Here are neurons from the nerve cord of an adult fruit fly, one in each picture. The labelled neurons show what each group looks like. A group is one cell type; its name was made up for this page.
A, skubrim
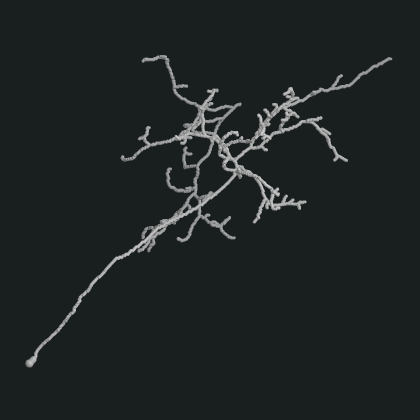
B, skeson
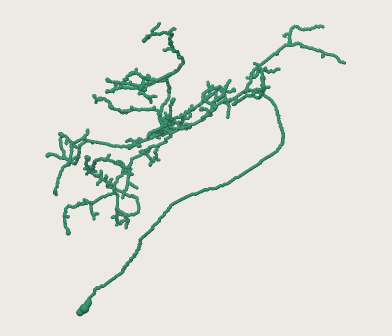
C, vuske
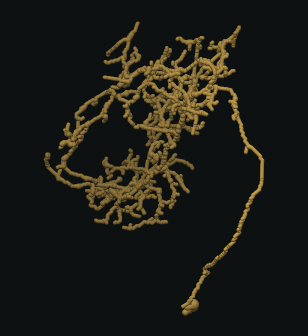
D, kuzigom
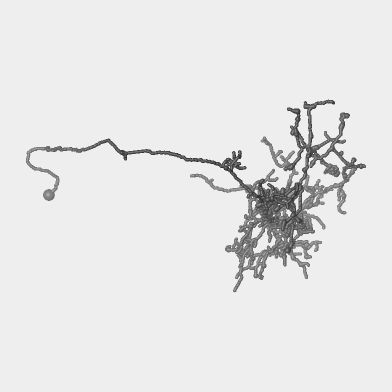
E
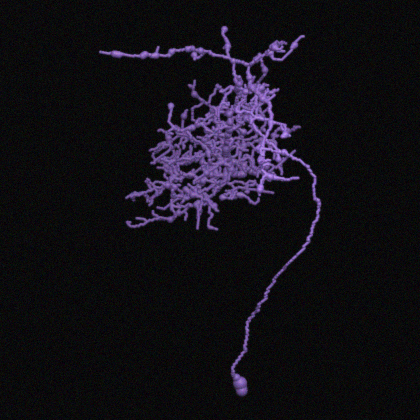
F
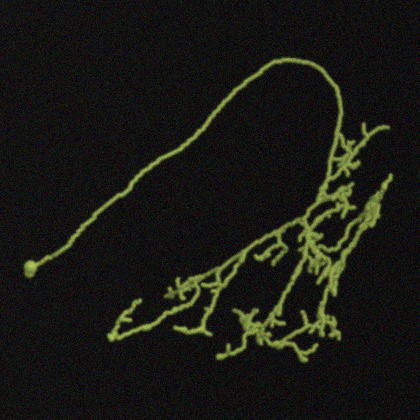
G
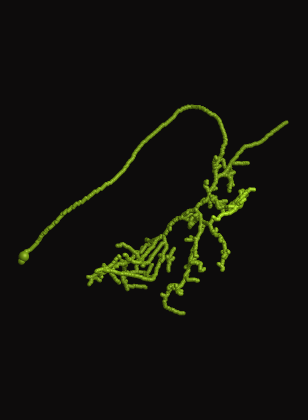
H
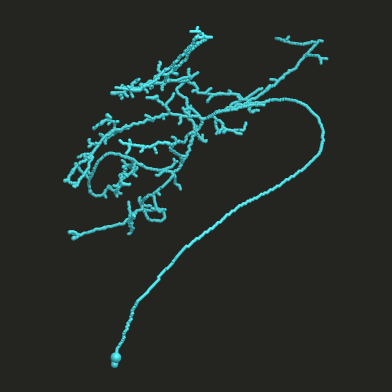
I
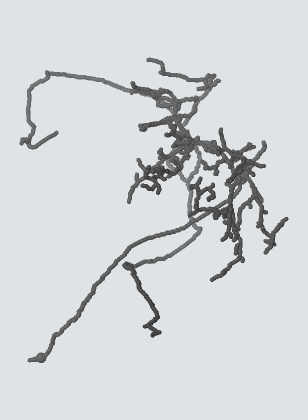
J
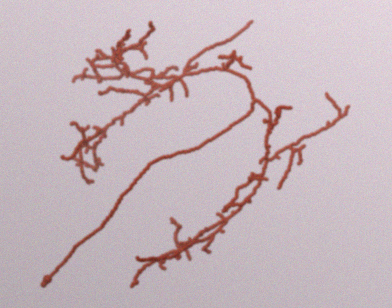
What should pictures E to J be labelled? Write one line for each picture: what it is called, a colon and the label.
E: kuzigom
F: skeson
G: skeson
H: skeson
I: skubrim
J: skeson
